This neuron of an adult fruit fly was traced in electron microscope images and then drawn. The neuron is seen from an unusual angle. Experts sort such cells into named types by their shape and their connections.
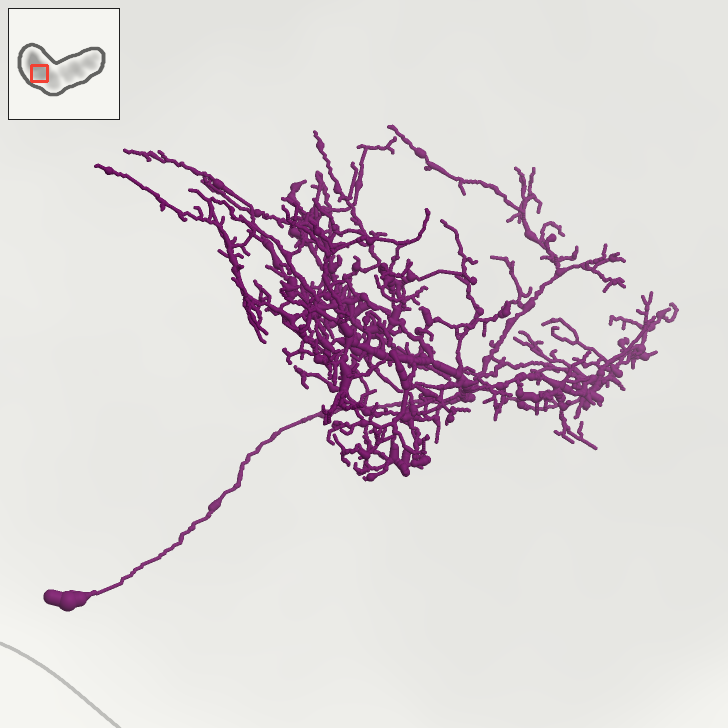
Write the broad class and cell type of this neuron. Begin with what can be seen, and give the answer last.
The cell body is at the lower left of the picture. More than a hundred branch ends can be seen. Its broad class is central-brain intrinsic neuron. Its cell type is LAL098.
